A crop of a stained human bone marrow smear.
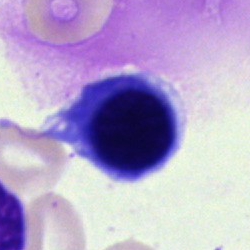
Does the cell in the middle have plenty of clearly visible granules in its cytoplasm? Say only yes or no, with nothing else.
No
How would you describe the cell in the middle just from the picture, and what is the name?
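The cell is round except for a tapering cytoplasmic tail on the left. Elsewhere the deep blue cytoplasm forms only a thin rim around the nucleus. Chromatin is very dark and dense, with almost no internal pattern. Answer: erythroblast.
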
